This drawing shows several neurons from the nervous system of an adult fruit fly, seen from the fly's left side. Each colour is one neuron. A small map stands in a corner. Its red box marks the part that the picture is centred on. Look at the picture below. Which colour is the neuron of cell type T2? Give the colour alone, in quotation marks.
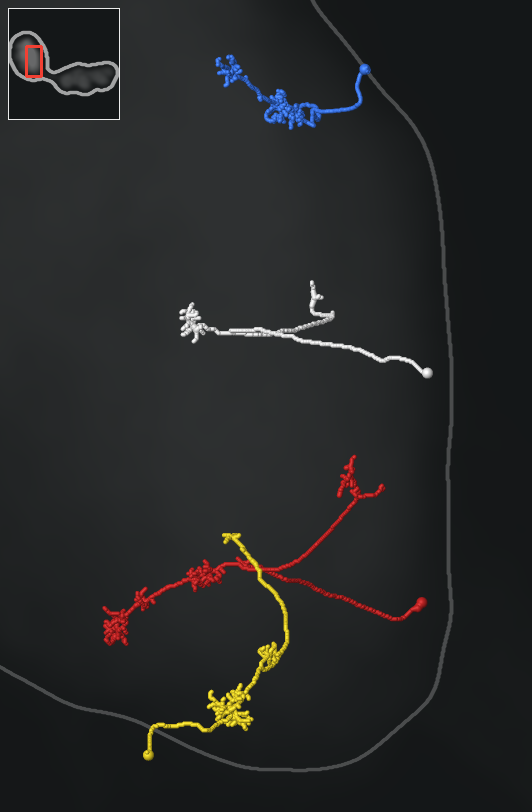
"red"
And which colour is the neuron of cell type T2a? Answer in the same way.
"blue"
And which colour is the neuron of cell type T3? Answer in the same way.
"white"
